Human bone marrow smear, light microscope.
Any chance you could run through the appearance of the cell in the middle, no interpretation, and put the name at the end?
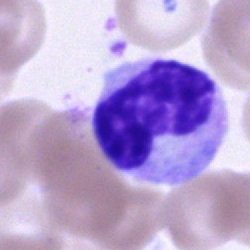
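Looking first at the outline, I see it is round and smooth. The nucleus is indented into a kidney-like shape, its notch facing the lower right. The cytoplasm is a pale lilac-blue, and most of it lies on the lower right side of the cell. This cell is a metamyelocyte.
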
